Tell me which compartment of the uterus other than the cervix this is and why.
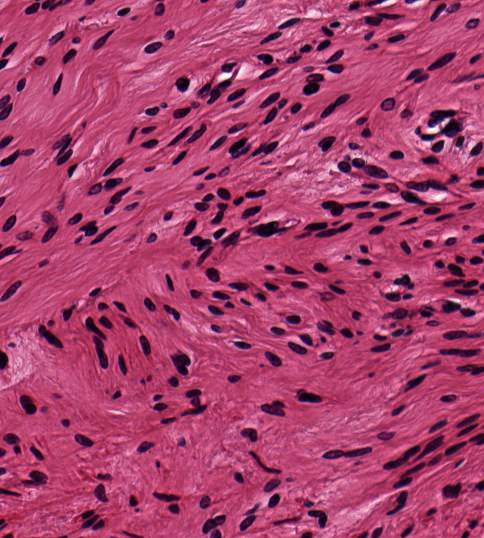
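Smooth muscle. Spindle cells lie in bundles running in differing directions; most nuclei are elongated and darkly stained.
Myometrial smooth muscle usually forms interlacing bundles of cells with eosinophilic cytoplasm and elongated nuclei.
Cell borders are indistinct, and the cytoplasm merges with a deeply eosinophilic background of wavy fibrillary strands.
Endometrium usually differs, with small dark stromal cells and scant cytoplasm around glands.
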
